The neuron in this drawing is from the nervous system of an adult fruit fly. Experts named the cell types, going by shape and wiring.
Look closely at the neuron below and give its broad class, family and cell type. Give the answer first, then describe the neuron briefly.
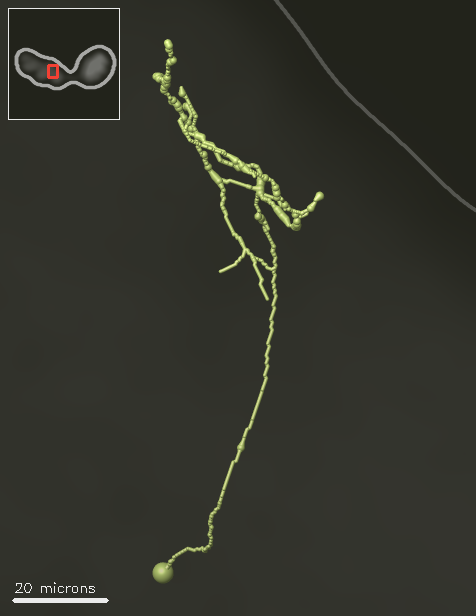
It is a nerve-cord intrinsic neuron. Its family is hemilineage 03B. It is of cell type IN03B086_a. By the scale bar it is about 110 microns tall in this view. In this view it is more than twice as tall as it is wide.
